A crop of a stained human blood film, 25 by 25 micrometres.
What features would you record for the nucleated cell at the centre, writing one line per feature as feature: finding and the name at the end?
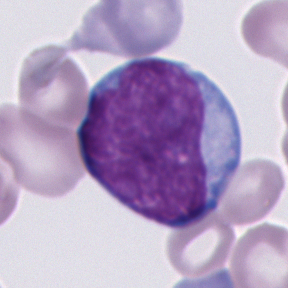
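Nucleus: fills most of the cell, set toward the left
Nuclear size: about 15 by 12 micrometres
Chromatin: finely granular, not coarsely clumped
Cytoplasm: a crescent on the right side
Cytoplasmic colour: deeper blue at the cell edge than next to the nucleus
Name: myeloblast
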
